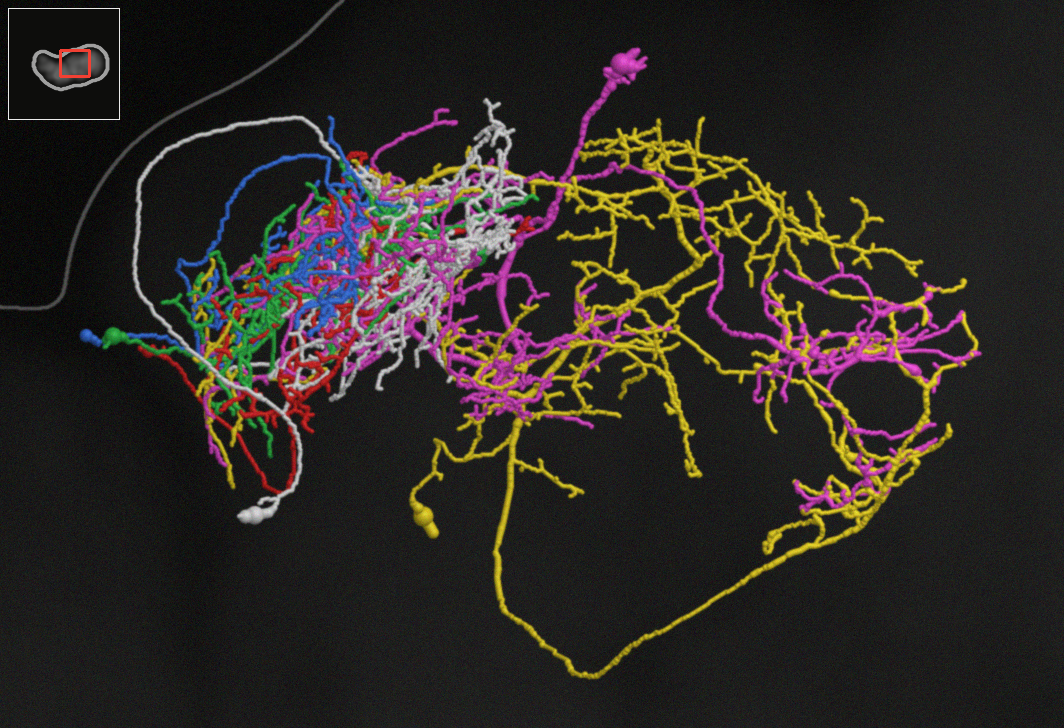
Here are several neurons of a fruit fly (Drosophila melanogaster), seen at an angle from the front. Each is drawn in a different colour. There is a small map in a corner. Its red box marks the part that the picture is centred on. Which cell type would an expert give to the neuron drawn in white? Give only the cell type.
SLP072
